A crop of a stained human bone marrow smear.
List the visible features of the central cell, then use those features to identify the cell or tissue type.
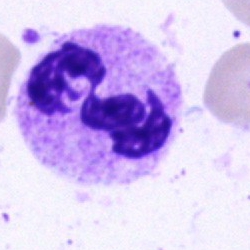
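You've got a round, smooth outline and dark purple, coarsely clumped chromatin. There's plenty of pale pinkish-lilac cytoplasm, filled with fine lilac granules. It's a segmented neutrophil.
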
